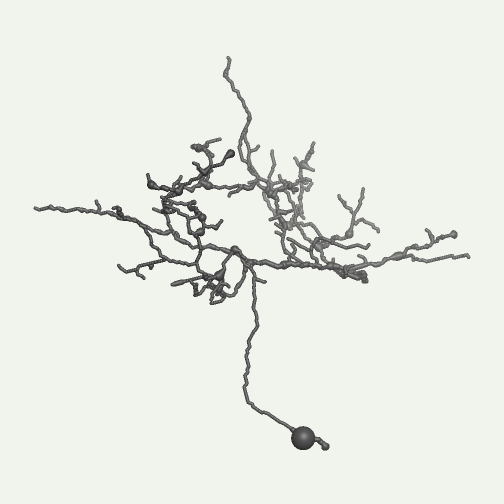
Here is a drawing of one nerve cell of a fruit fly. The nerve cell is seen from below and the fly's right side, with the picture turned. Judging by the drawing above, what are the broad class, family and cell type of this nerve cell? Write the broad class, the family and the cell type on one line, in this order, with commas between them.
central-brain intrinsic neuron, hemilineage TRdl_b, VES093_c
